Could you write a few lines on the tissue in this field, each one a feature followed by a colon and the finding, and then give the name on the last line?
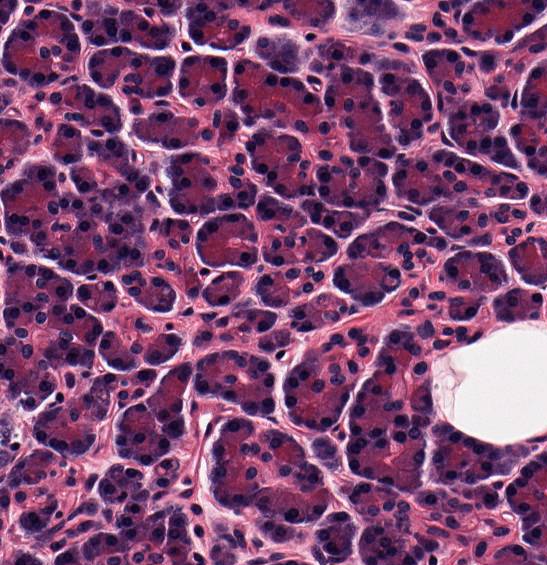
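Nuclei: small, round, dark, toward each acinus's outer edge
Cytoplasm: densely stained, deep pink-purple
Mucous cells: no pale clear ones among the acini
Lumens: narrow, hard to make out
Name: pancreas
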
